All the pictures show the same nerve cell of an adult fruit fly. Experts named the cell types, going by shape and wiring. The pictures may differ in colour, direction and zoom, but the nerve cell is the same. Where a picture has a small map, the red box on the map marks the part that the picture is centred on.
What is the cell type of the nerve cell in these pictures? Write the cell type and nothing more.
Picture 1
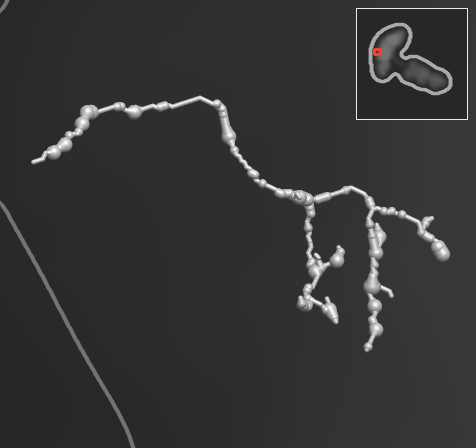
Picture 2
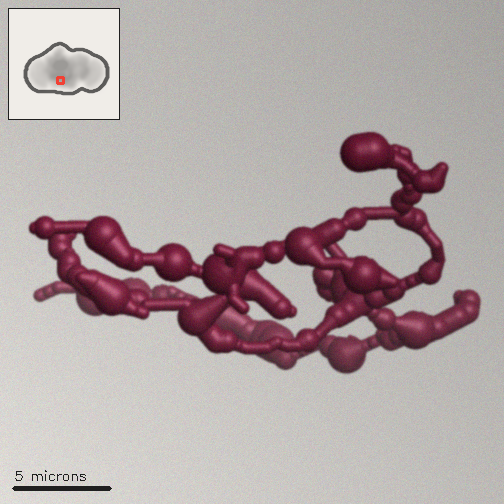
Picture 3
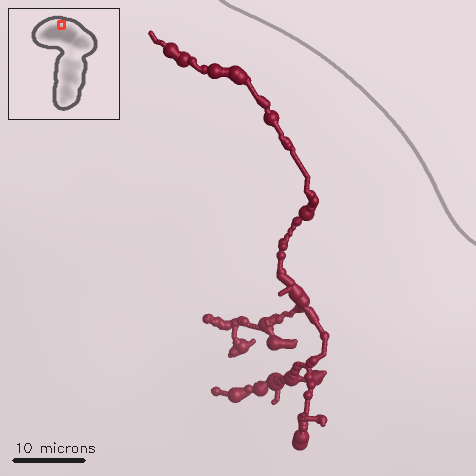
ORN_V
